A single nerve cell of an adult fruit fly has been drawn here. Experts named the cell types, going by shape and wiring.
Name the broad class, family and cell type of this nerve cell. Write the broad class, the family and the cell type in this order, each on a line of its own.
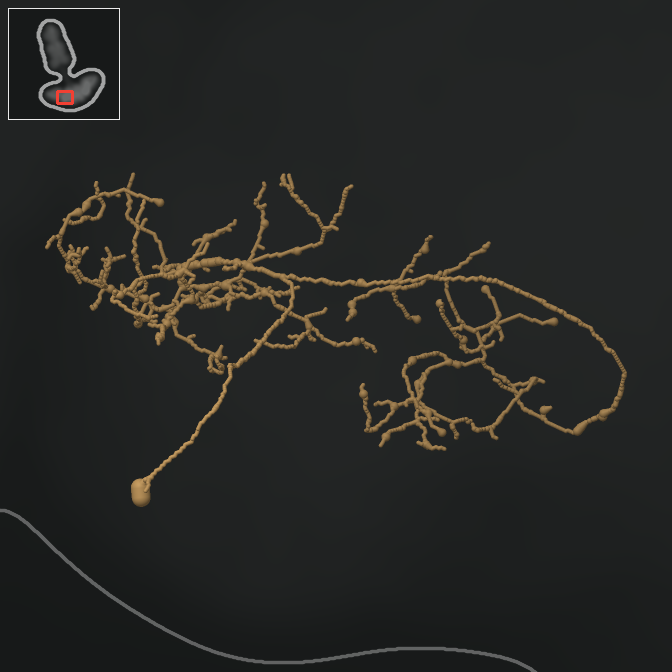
central-brain intrinsic neuron
hemilineage LHa1
CB1570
